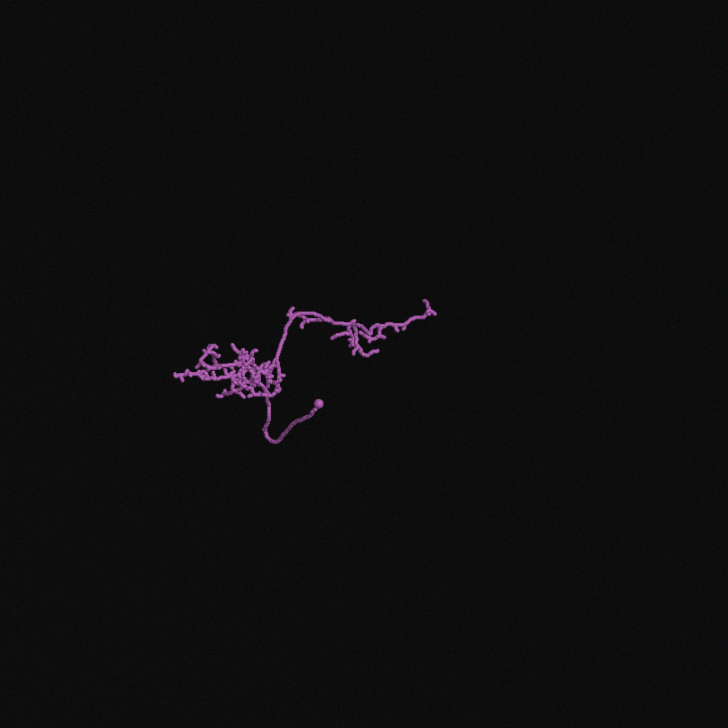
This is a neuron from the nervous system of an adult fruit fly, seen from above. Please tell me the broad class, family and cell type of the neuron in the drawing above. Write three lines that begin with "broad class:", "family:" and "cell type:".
broad class: central-brain intrinsic neuron
family: hemilineage SIPp1
cell type: FB8F_b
